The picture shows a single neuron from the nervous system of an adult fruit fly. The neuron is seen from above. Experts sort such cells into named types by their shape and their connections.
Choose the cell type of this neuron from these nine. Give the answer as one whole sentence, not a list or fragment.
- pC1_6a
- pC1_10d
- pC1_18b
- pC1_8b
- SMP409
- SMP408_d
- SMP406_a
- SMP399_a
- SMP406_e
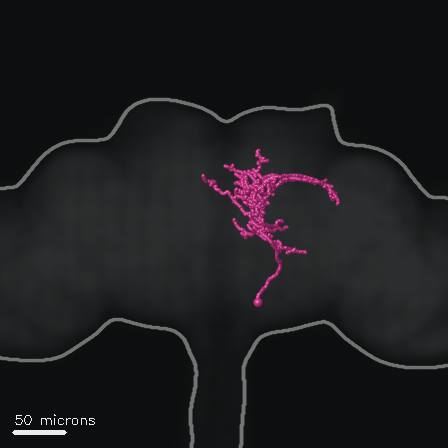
The cell type that fits this neuron is SMP406_e.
